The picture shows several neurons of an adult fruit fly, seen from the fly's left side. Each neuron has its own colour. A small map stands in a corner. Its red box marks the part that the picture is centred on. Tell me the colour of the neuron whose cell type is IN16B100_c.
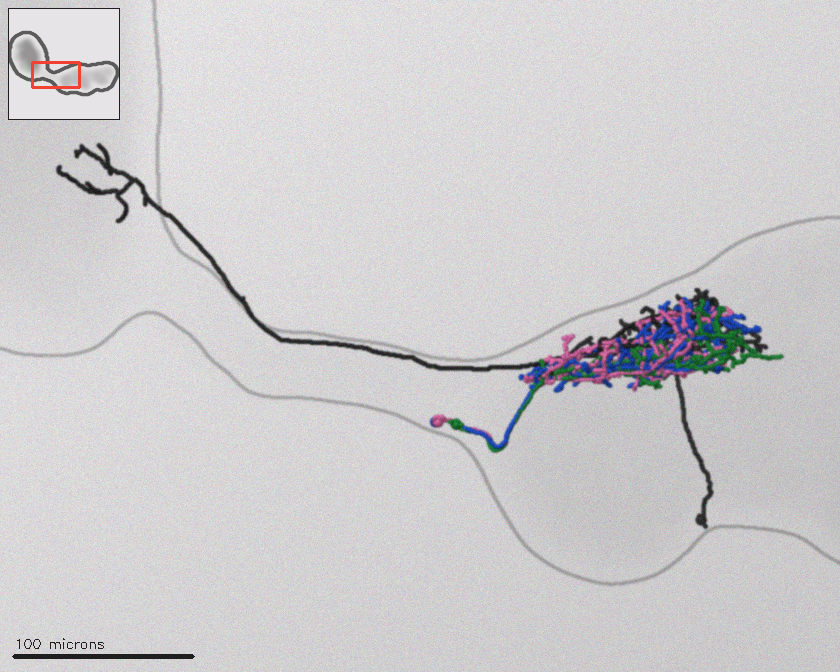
pink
